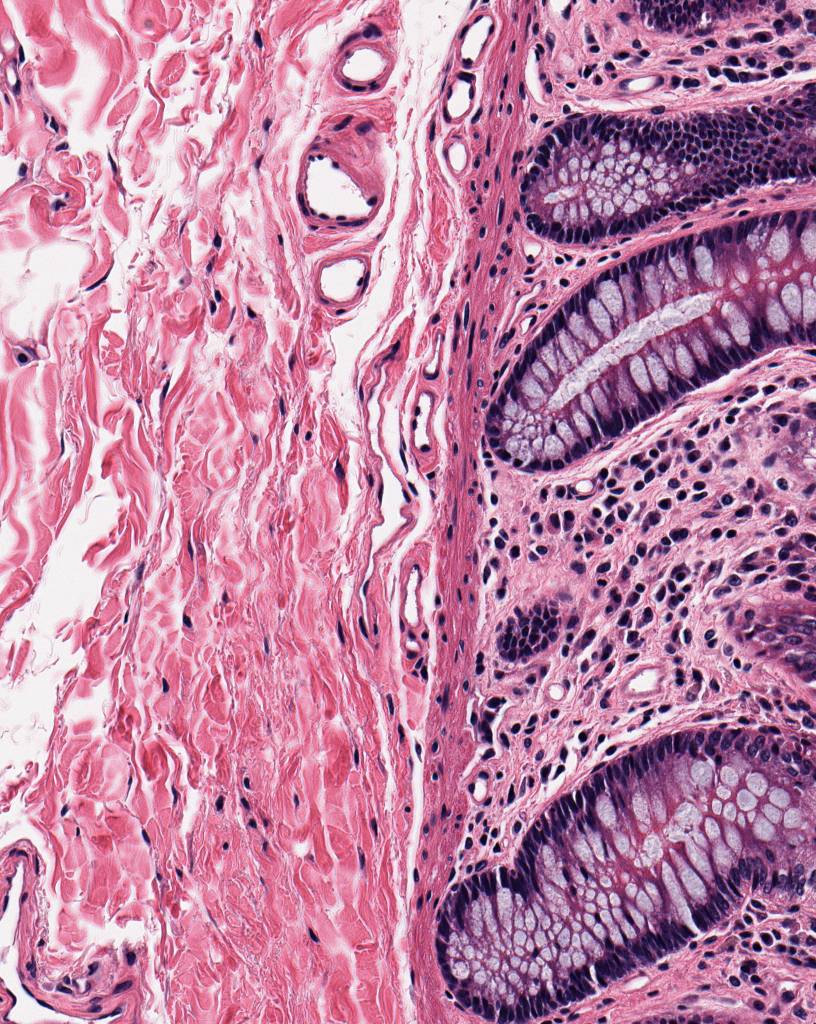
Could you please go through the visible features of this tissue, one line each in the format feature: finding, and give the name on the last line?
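Layout: glandular mucosa in the right half, pink fibrous tissue in the left
Glands: lined mostly by goblet cells with pale, clear mucin vacuoles
Nuclei: dark, crowded along the outer edge of each gland
Muscle: thin vertical band of spindle-shaped smooth muscle cells just left of the glands
Name: transverse colon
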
